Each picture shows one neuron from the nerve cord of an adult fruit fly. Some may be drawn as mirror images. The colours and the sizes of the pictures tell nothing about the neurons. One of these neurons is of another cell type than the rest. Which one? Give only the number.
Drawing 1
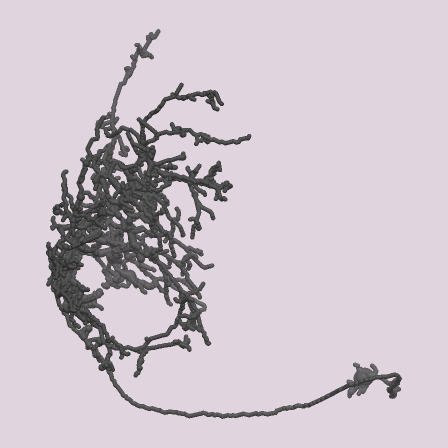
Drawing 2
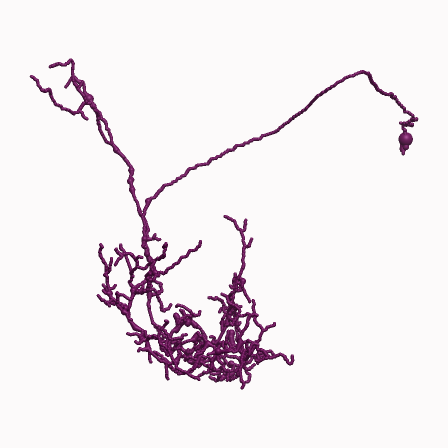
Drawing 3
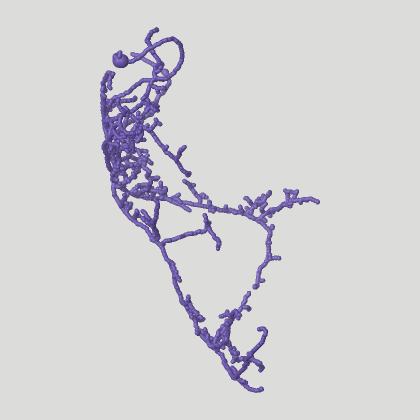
3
